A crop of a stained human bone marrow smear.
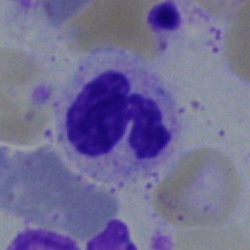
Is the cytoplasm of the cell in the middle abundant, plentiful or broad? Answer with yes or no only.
Yes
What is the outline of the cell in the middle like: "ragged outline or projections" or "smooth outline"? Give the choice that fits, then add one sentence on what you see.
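Smooth outline. The cell outline is roughly round with a faint, smooth edge.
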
